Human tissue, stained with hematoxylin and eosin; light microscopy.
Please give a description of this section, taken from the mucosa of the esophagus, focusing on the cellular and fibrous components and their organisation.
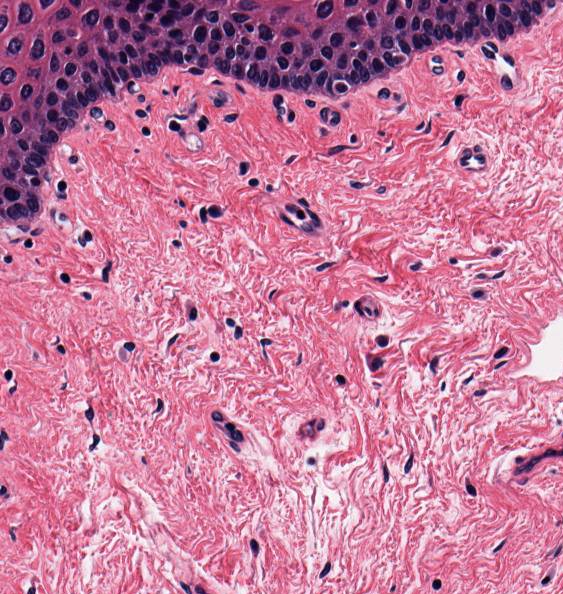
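So: a band of epithelium across the upper left corner and top, connective tissue stroma filling the rest. It is stratified, with a darker row of crowded basal cells along its lower border. Its boundary with the stroma curves gently, without deep downward projections.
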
